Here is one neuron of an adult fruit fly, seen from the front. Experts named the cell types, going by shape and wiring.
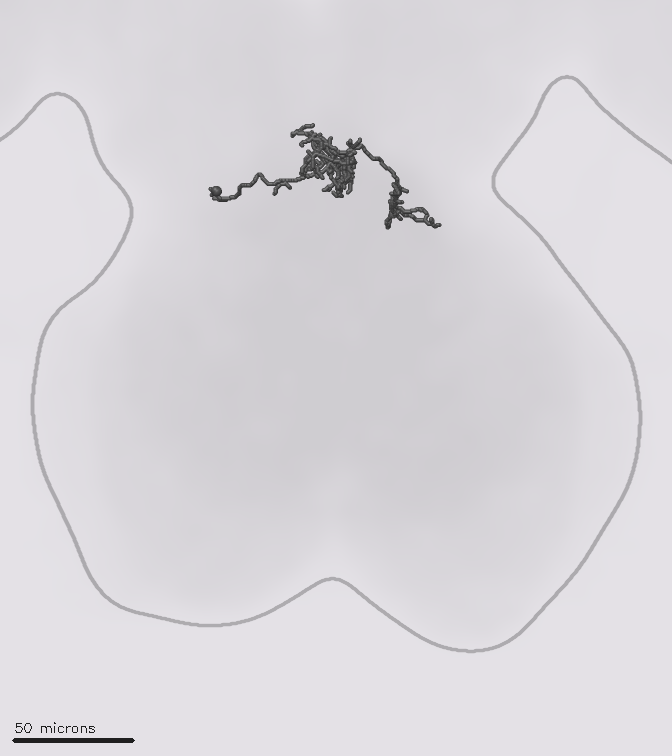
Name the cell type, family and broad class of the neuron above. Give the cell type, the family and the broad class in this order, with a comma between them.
IN06A063, hemilineage 06A, nerve-cord intrinsic neuron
